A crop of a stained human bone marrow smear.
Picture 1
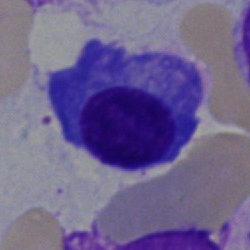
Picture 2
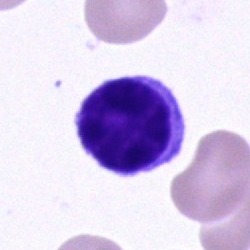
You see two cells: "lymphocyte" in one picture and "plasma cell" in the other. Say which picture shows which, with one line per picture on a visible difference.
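Picture 1 shows a plasma cell: The cytoplasm is abundant and stains a deep blue.
Picture 2 shows a lymphocyte: The nucleus fills most of the cell.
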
